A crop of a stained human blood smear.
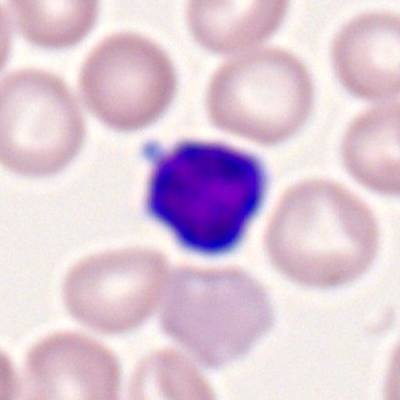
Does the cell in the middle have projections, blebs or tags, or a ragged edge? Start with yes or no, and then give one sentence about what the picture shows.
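Yes. The cell's outline is irregular and somewhat angular rather than smoothly round.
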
